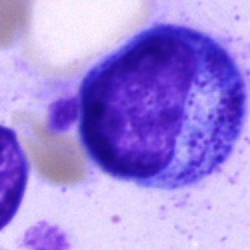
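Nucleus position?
Toward the left; most cytoplasm lies on the right.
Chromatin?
Fairly fine, evenly spread, no heavy dark clumps.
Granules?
Dark purple, scattered through the cytoplasm; some also over the nucleus.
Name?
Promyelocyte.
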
